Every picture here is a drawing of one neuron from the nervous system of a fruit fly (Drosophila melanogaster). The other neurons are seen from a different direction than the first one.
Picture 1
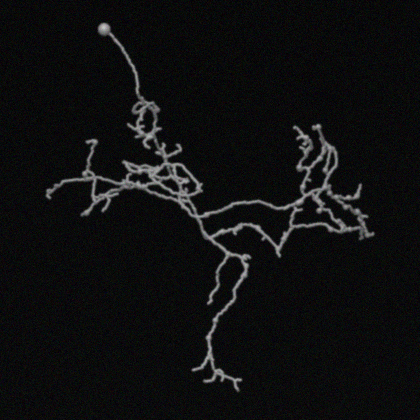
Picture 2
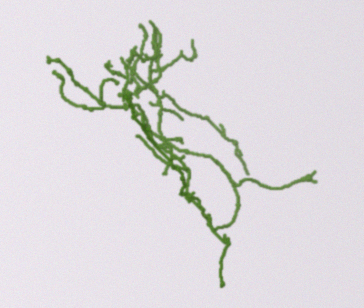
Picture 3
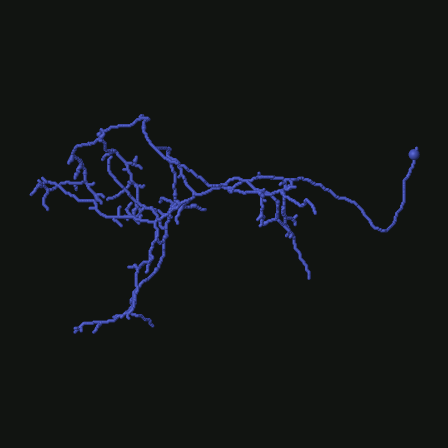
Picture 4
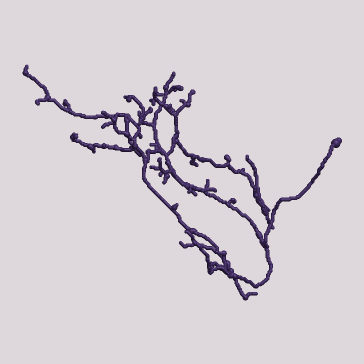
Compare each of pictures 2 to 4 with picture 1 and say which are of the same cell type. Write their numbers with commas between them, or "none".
3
